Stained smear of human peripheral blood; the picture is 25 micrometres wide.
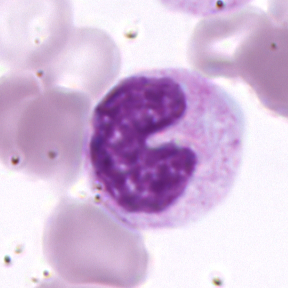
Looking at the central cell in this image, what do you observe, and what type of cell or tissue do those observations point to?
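Starting with the outline, the cell is round with a smooth edge. Next, the bent nucleus has its notch opening toward the right. It sits toward the left side, leaving most of the cytoplasm on the right. Last, the chromatin is coarse and clumped, dark purple with small pale gaps. Here we have a band neutrophil.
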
